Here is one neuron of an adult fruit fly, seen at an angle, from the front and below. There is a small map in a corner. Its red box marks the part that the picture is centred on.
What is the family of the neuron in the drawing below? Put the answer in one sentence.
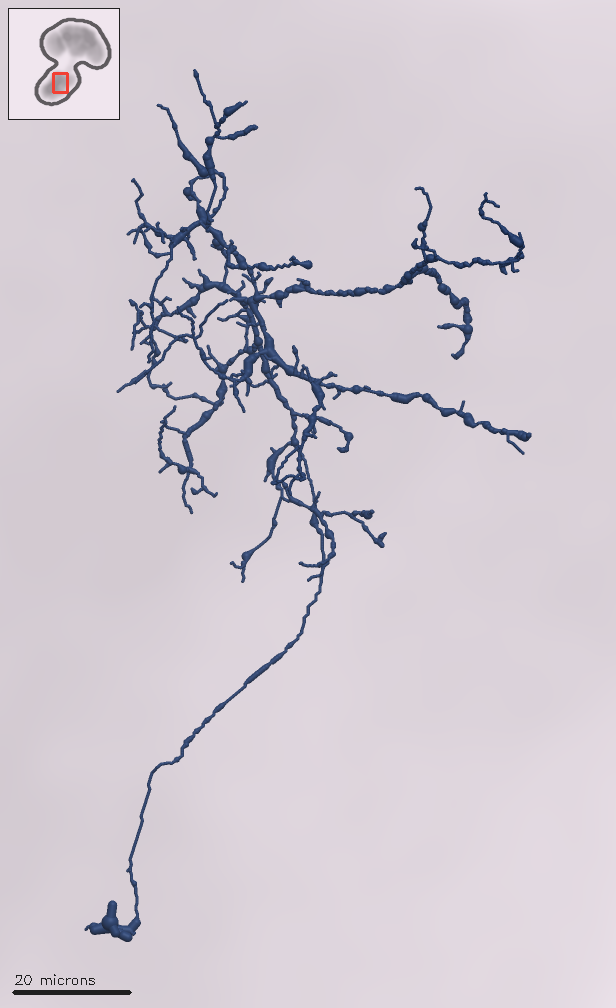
The family is hemilineage 03B.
